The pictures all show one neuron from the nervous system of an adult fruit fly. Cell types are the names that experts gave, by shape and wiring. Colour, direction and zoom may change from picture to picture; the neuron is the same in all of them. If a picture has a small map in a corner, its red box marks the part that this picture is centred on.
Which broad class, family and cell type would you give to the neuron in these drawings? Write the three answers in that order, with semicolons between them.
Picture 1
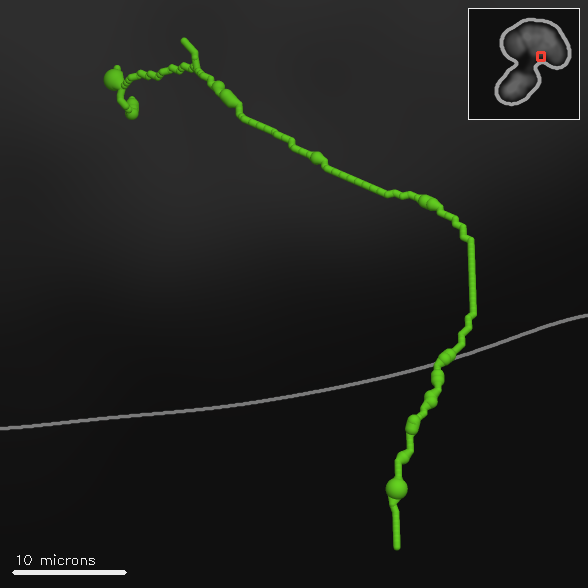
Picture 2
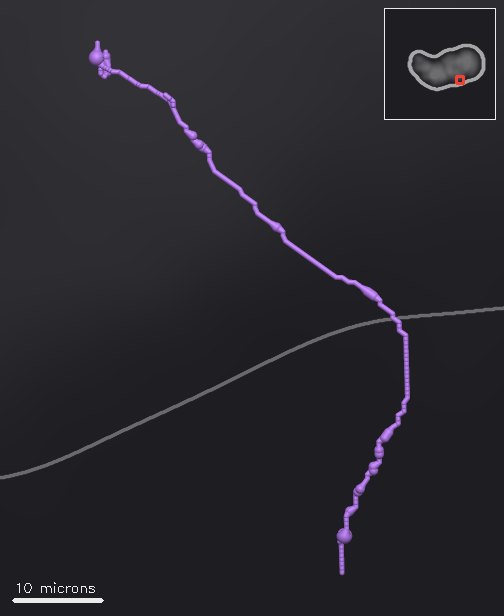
sensory neuron entering the brain; class mechanosensory; BM_InOm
